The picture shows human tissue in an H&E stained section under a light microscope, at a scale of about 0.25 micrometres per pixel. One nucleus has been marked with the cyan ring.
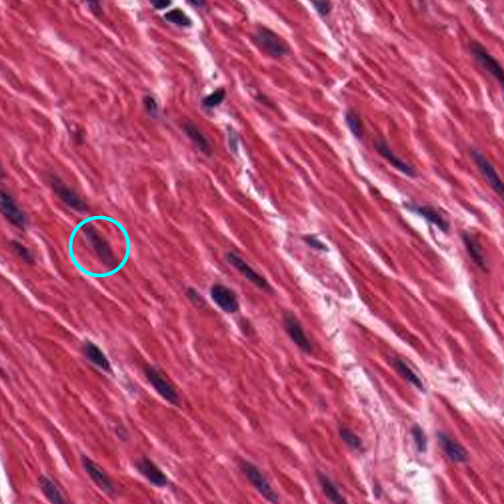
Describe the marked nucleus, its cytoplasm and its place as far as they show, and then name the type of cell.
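The nucleus is elongated with tapered ends, its long axis running diagonally from upper left to lower right. The nucleus stains dark purple, somewhat unevenly, and its edge is soft rather than sharply drawn. The cytoplasm around the nucleus is pink and streaked lengthwise, with no distinct cell outline separating it from its neighbours. The cell lies within a tightly packed sheet of parallel elongated cells, all running the same diagonal direction, with thin wavy pale clefts between them. The marked nucleus belongs to a smooth muscle cell.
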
